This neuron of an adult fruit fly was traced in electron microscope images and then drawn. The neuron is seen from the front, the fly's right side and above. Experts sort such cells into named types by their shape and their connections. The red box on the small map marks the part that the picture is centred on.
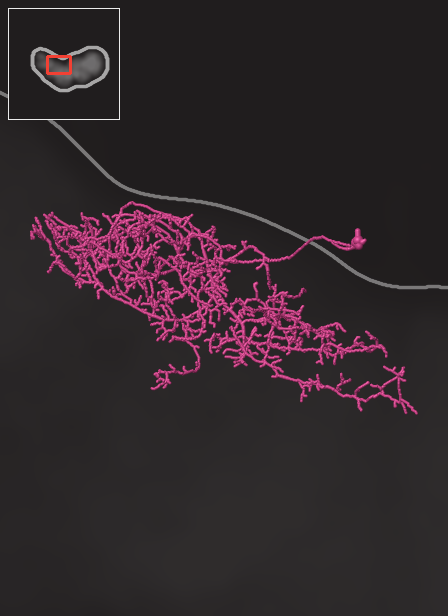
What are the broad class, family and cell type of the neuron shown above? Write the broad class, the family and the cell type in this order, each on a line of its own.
nerve-cord intrinsic neuron
hemilineage 11B
IN11B012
